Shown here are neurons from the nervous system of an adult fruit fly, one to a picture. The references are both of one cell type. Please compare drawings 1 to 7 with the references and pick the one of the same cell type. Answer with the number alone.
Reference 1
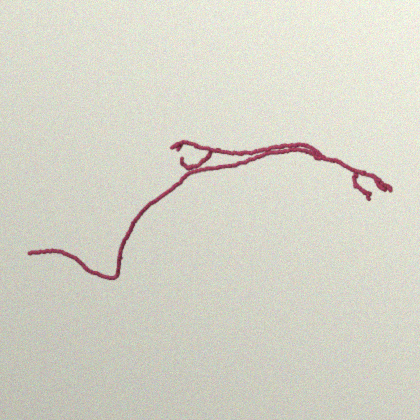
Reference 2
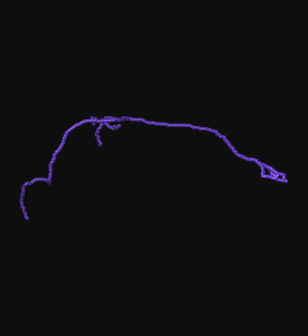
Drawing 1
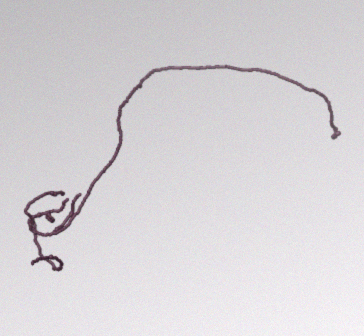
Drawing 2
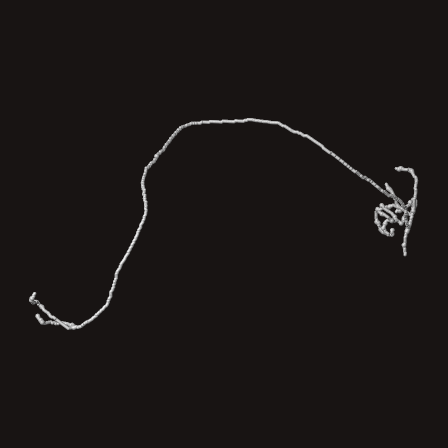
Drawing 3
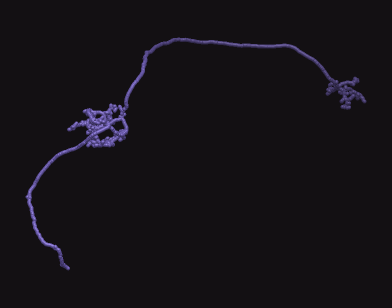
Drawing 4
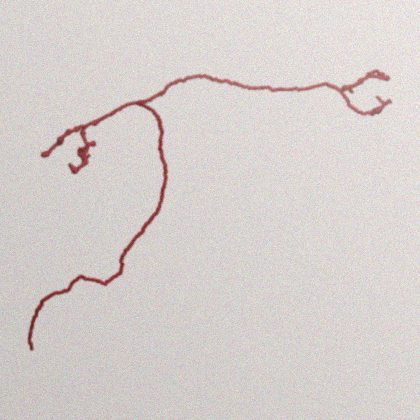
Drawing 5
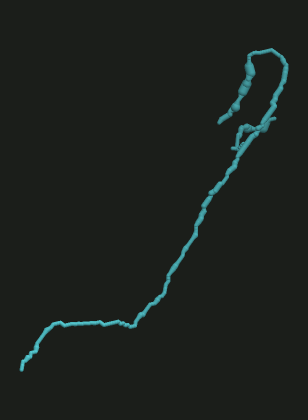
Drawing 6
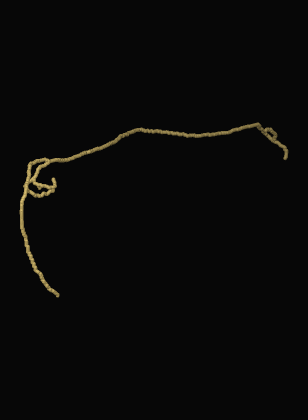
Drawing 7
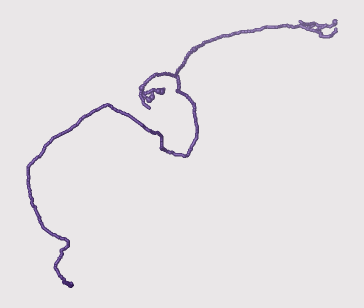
4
